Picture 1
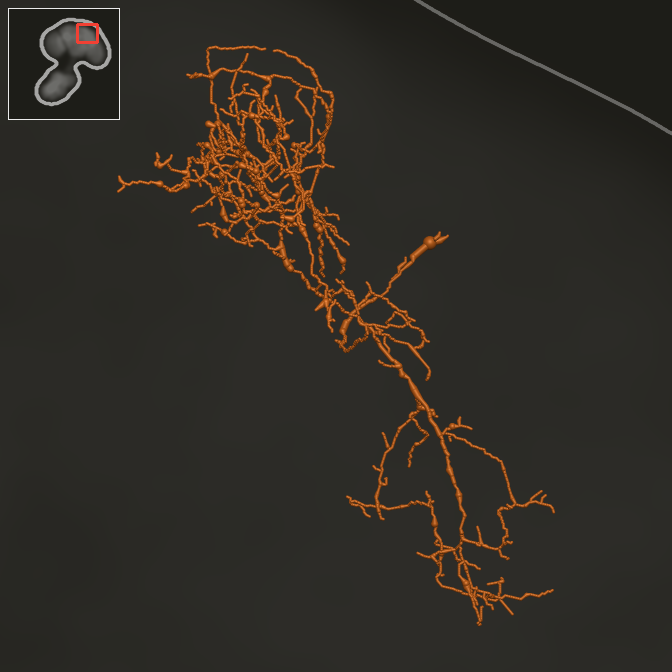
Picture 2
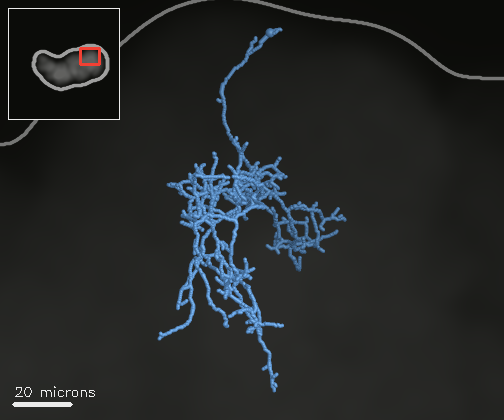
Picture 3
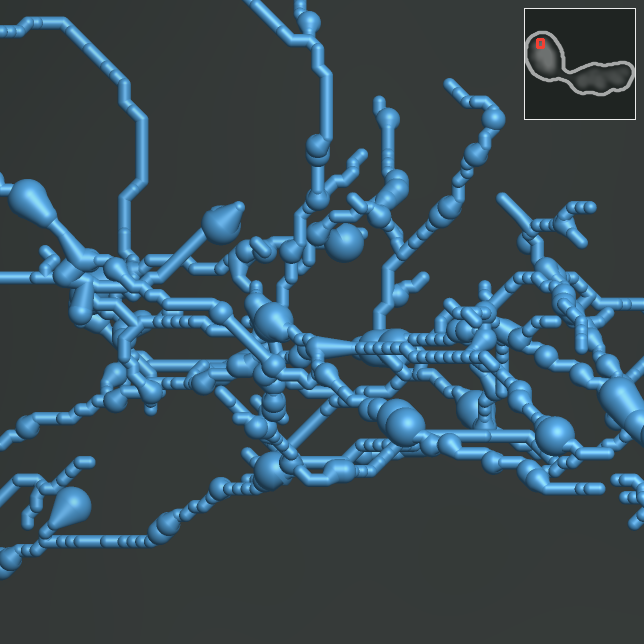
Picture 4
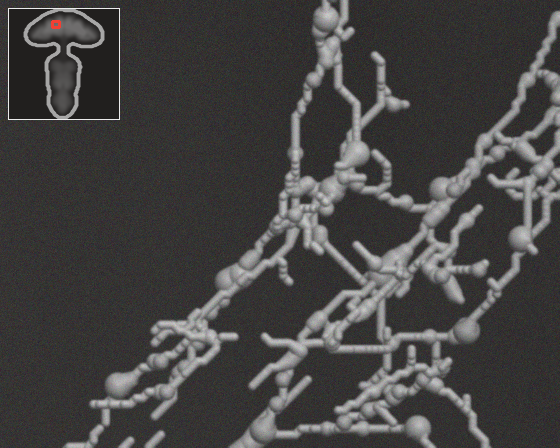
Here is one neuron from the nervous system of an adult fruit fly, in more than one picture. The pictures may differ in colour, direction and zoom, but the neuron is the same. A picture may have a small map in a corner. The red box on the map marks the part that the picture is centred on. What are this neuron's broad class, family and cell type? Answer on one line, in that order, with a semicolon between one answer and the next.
central-brain intrinsic neuron; hemilineage VLPd&p1_posterior; LHPD2a4_a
